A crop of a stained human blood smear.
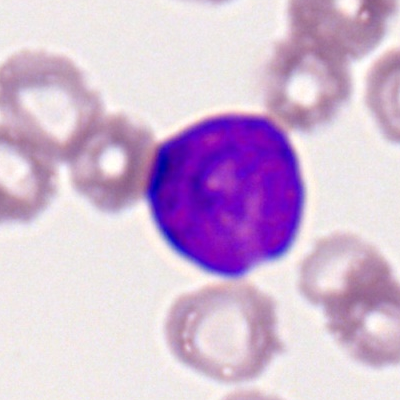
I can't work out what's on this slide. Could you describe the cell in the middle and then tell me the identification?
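Outline first: smooth, with no surface projections. Next the nucleus, which fills almost the whole cell. Then the cytoplasm, visible only as a thin rim and clearest along the left edge of the cell. The cell is a myeloblast.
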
